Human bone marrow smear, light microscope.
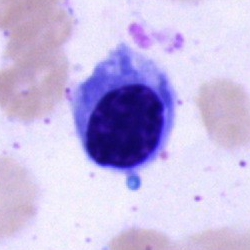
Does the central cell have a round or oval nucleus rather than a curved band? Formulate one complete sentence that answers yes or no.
Yes, round or oval in outline, its nucleus forms one compact mass.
